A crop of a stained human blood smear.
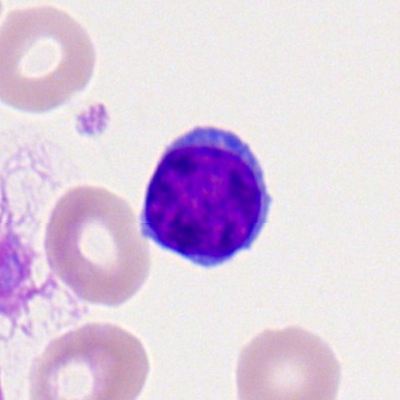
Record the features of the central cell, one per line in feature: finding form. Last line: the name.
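Chromatin: dense and coarsely clumped, that much is clear
Nucleus: takes up nearly all of the cell
Cytoplasm: blue, a thin rim, widest at the top
Verdict: lymphocyte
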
